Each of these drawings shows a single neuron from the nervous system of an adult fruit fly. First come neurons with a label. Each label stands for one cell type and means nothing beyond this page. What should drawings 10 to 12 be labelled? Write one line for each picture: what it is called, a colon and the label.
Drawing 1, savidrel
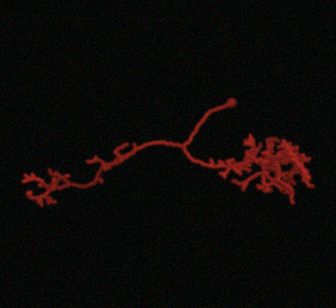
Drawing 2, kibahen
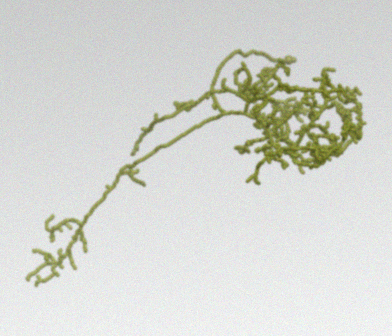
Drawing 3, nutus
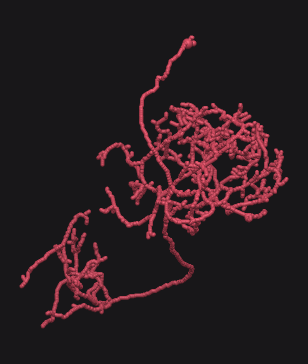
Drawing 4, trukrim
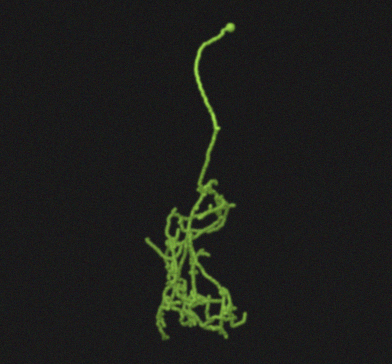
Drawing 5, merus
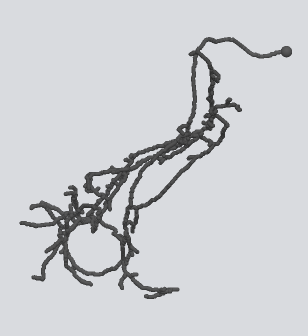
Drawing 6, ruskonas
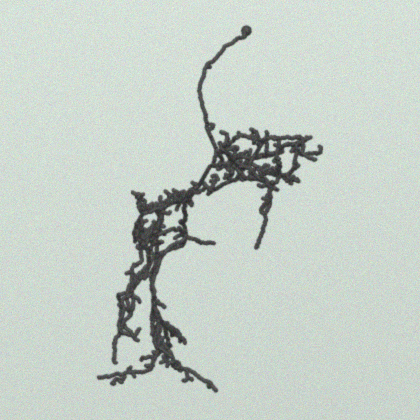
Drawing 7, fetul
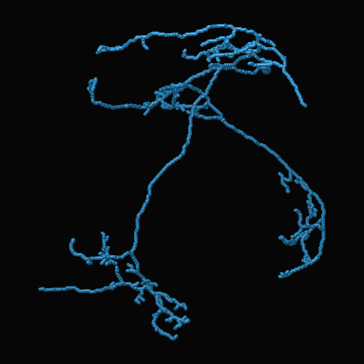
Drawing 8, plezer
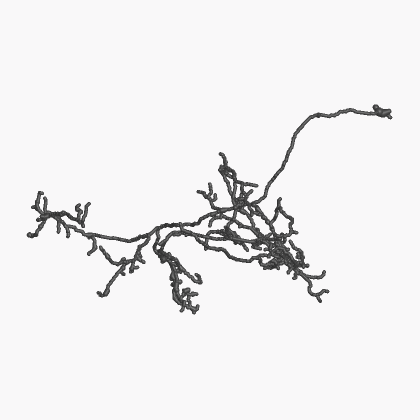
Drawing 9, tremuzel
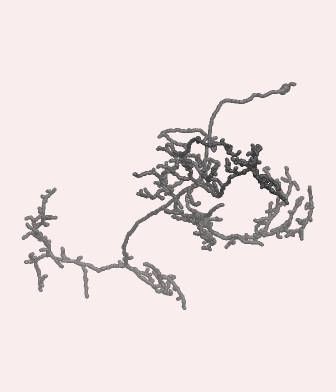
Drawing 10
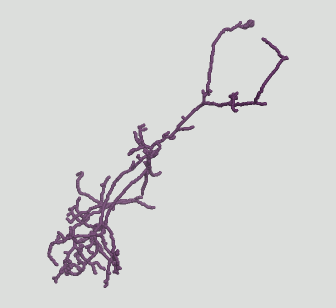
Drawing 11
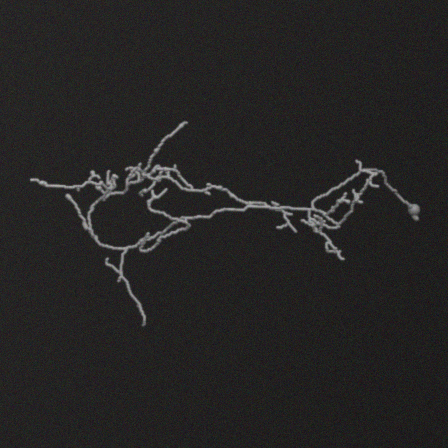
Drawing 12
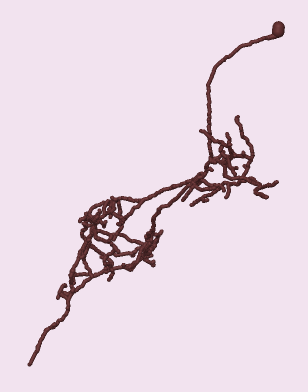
10: trukrim
11: merus
12: merus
